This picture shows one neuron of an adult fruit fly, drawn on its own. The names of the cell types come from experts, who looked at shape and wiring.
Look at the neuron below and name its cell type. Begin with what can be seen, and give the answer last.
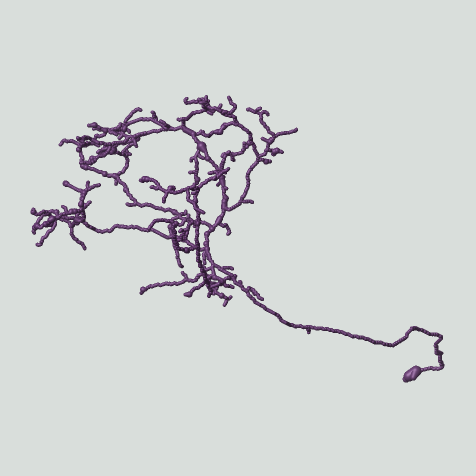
The cell body can be seen at the lower right of the picture. Dozens of branch ends can be seen. It is a nerve-cord intrinsic neuron. It is of cell type IN06B071.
